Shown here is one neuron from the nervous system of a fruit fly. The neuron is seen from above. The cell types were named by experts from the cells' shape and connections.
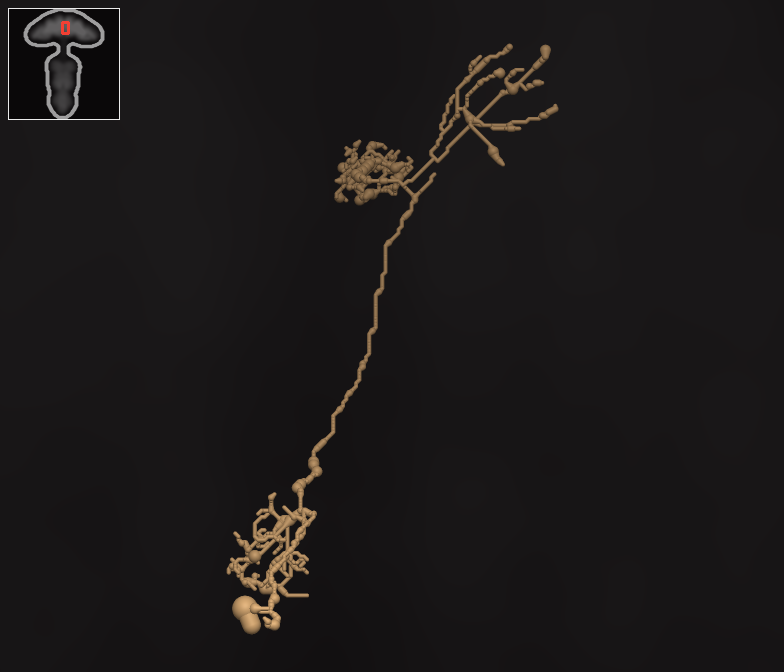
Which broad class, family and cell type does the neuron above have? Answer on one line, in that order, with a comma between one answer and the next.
central-brain intrinsic neuron, class CX, PFNa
